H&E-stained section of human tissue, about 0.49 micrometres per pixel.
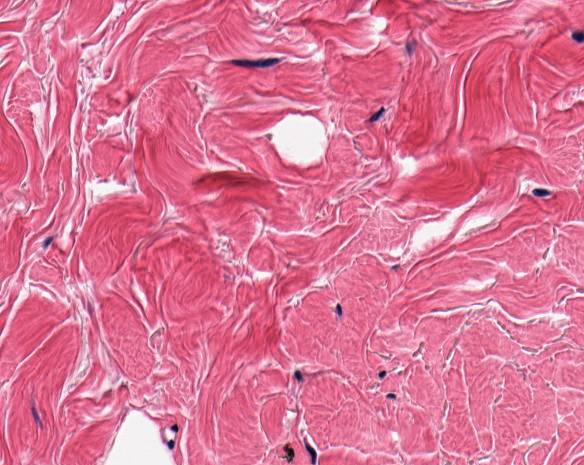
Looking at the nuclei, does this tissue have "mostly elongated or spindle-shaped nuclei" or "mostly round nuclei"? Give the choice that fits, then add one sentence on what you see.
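Mostly elongated or spindle-shaped nuclei. Most nuclei are thin, elongated and darkly stained, as in fibroblasts.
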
